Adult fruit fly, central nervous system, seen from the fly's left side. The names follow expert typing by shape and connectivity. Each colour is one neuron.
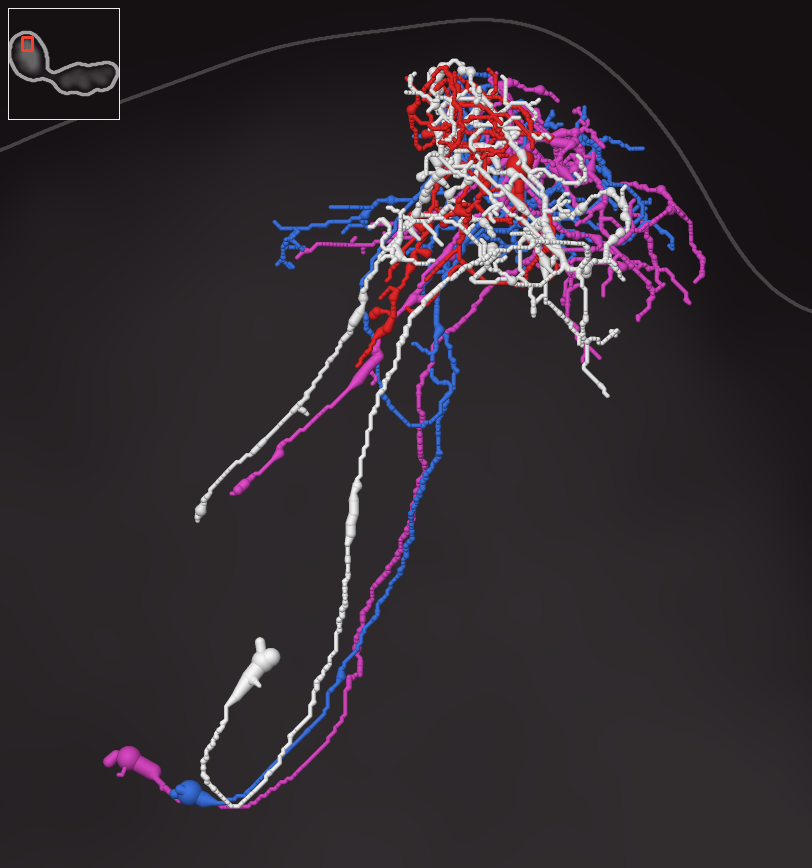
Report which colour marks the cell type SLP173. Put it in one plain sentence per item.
The colour is white.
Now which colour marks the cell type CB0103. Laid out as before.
The colour is magenta.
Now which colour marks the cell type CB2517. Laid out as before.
The colour is red.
